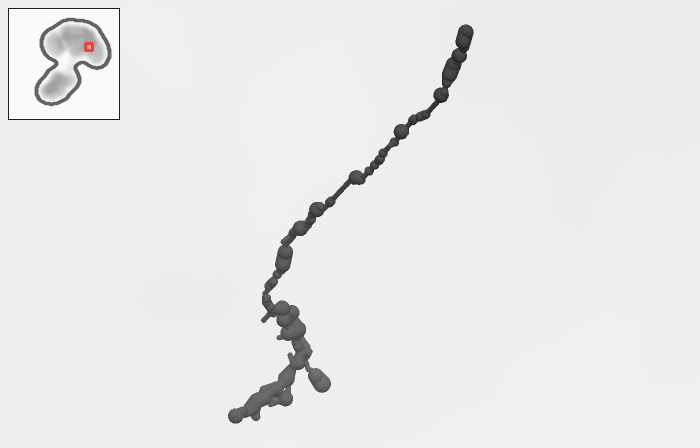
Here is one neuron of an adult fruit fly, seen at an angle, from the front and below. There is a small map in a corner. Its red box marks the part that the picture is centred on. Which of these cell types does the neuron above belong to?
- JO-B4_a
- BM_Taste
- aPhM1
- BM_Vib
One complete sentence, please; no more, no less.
It is as JO-B4_a that this neuron is typed.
